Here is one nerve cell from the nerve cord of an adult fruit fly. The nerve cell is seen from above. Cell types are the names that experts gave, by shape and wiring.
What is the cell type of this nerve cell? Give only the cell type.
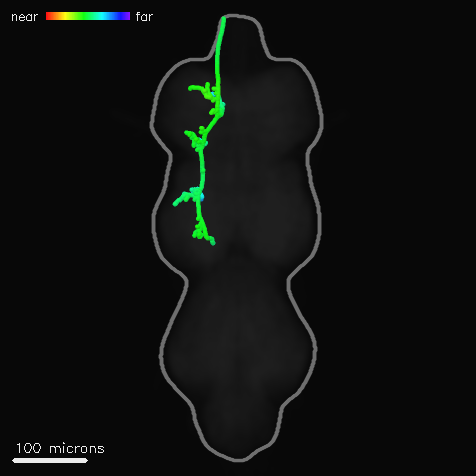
DNg90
